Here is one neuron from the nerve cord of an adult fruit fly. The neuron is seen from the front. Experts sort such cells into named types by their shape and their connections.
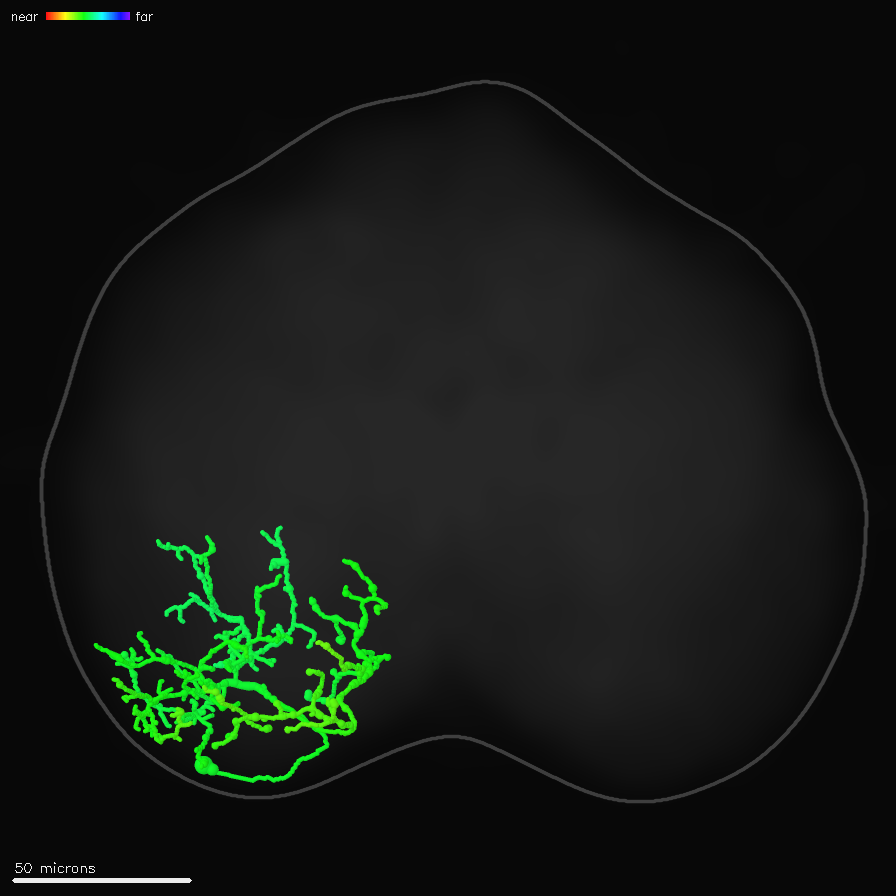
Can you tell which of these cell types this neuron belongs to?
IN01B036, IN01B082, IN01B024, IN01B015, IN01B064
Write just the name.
IN01B015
